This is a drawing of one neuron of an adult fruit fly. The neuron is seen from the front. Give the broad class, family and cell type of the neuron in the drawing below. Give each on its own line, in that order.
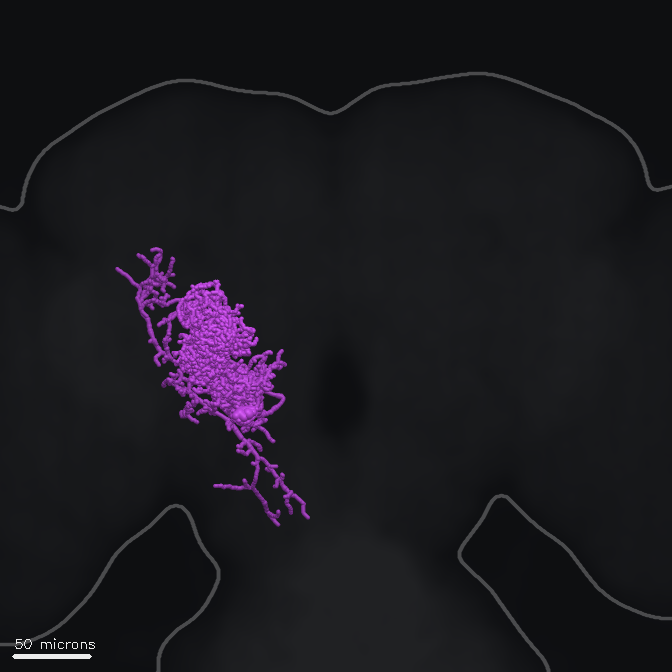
central-brain intrinsic neuron
class ALPN
MZ_lv2PN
